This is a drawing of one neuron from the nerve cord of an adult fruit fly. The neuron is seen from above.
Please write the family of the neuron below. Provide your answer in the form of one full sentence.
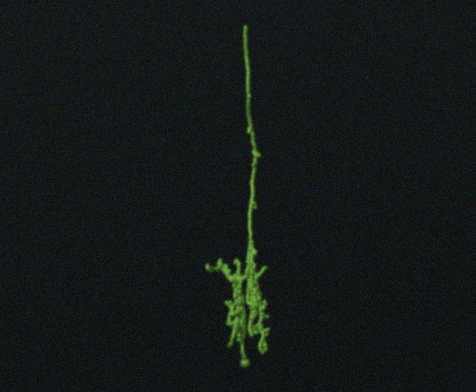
Family hemilineage 05B is where this neuron is grouped.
